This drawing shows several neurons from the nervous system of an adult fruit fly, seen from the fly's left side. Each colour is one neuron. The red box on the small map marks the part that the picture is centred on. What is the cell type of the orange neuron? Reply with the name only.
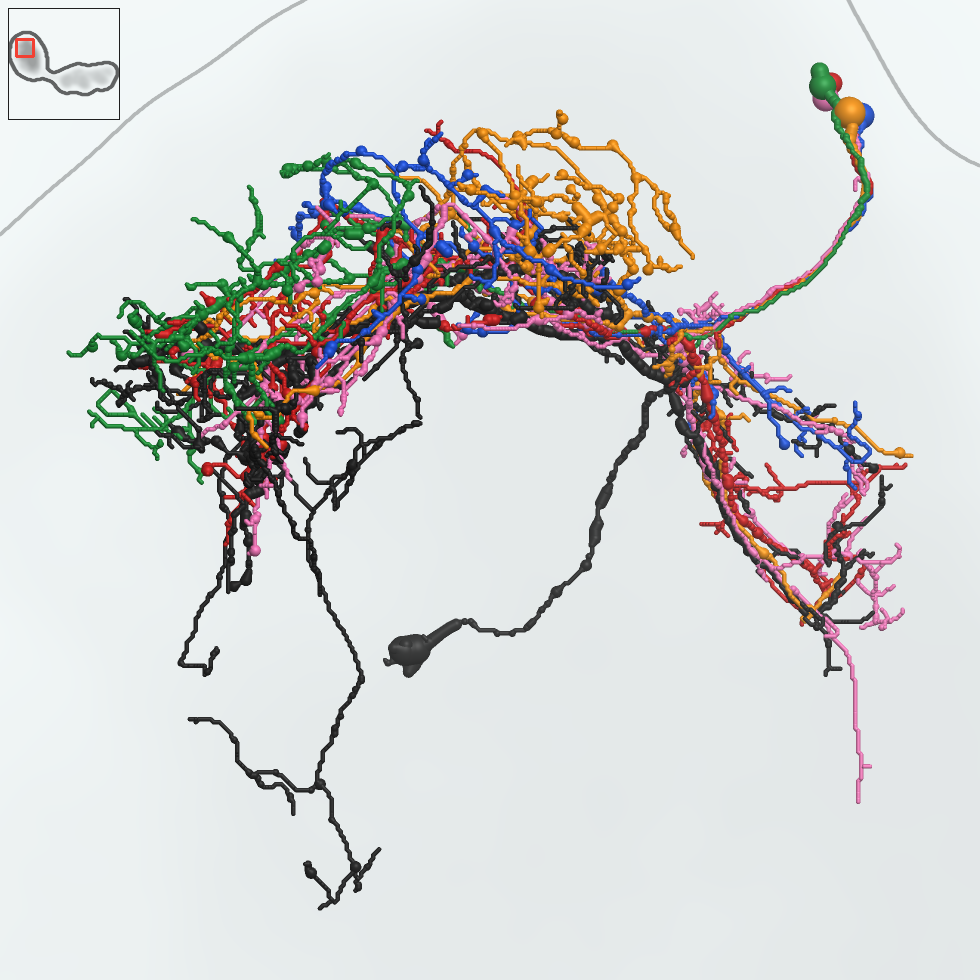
SIP048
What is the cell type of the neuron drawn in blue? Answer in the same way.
CB2787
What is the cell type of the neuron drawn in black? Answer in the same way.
SIP018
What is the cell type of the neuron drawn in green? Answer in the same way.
SMP247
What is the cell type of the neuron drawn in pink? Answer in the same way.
LHPD2a4_a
